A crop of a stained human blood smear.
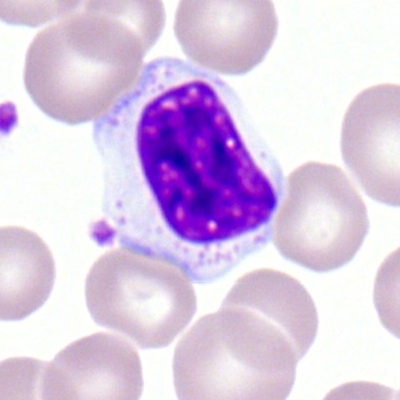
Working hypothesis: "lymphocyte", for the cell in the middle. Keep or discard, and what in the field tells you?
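This cell has an irregular, somewhat angular outline rather than a round one. Its chromatin is dark purple and coarsely clumped, with paler patches between the clumps. The pale blue cytoplasm forms a rim that is wider on the left side of the nucleus than on the right. Fine reddish-purple granules are scattered through the cytoplasm, and no vacuoles are seen.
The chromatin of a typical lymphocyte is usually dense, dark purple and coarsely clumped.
In colour and clumping, the chromatin here agrees with that, which speaks for lymphocyte.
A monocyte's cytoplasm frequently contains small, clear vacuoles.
With no vacuoles present, this feature tells against monocyte. Lymphocyte fits this cell, and monocyte does not.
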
